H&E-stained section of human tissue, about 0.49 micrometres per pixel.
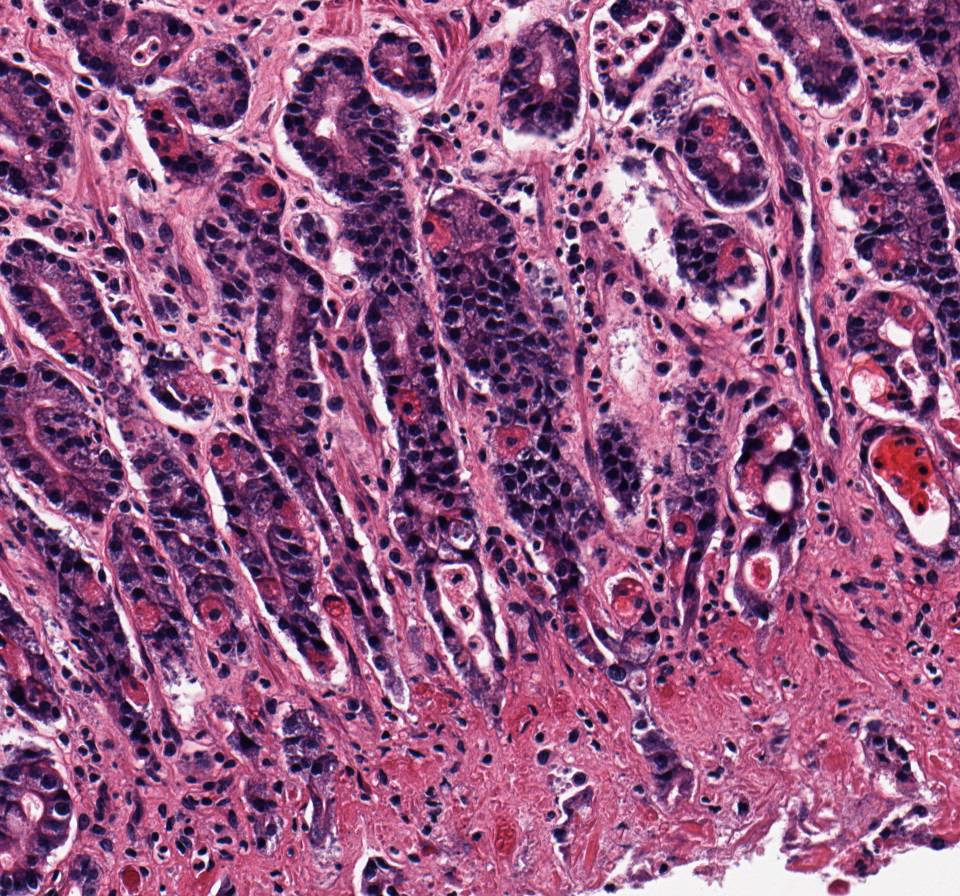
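Stomach, H&E. Closely packed glands fill the upper two-thirds; bottom strip mostly stroma with few glands. Many glands elongated, roughly parallel, running from top towards bottom. Scattered cells with bright pink cytoplasm among darker gland cells. Many small round dark lymphocyte-like nuclei in stroma between glands.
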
